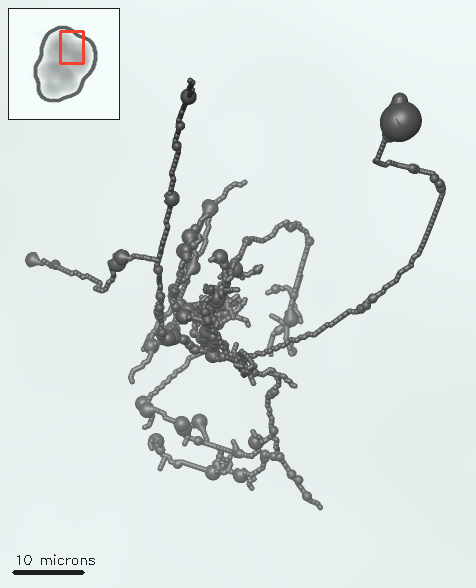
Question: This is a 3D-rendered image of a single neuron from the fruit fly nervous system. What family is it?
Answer: hemilineage 08B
